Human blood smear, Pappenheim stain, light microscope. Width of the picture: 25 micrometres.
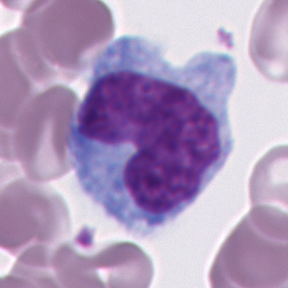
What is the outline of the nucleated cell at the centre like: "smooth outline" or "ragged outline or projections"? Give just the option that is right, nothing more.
Ragged outline or projections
